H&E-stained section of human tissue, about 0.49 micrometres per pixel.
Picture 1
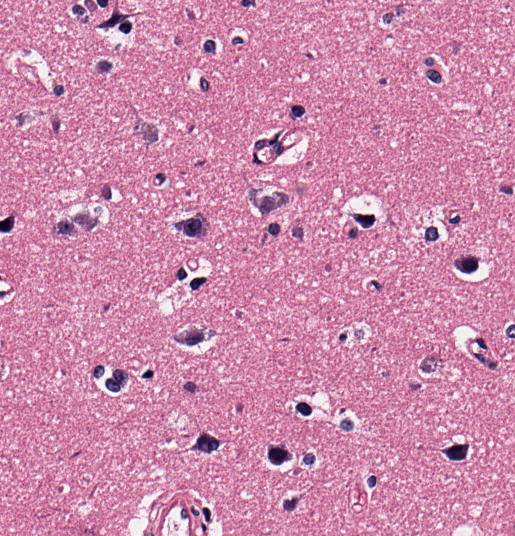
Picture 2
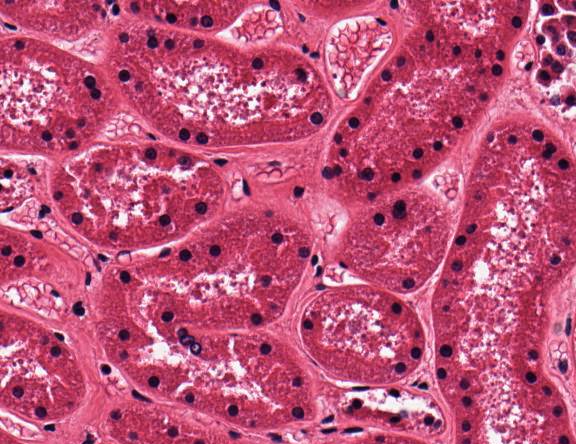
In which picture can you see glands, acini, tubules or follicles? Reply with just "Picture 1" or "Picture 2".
Picture 2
